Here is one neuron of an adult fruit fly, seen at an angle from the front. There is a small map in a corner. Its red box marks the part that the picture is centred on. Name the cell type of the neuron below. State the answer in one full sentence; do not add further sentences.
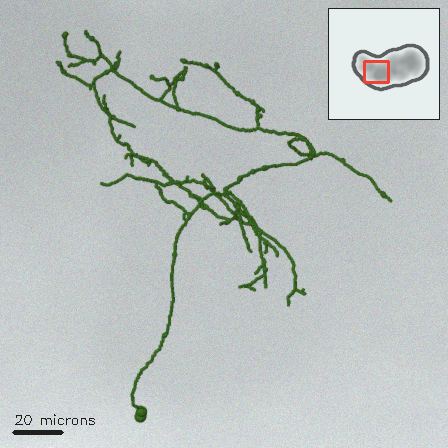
Of the cell type IN06A082 is this neuron.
